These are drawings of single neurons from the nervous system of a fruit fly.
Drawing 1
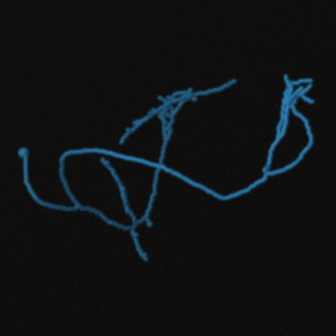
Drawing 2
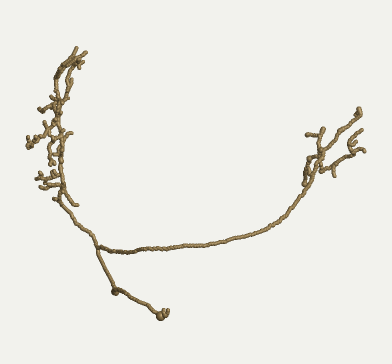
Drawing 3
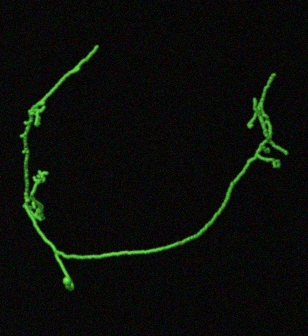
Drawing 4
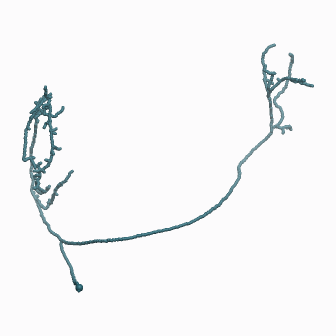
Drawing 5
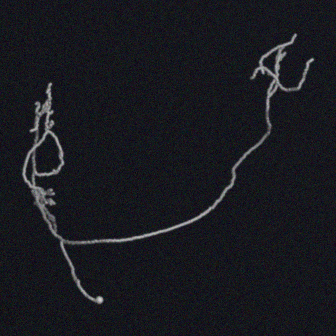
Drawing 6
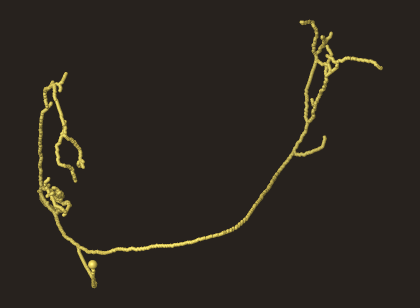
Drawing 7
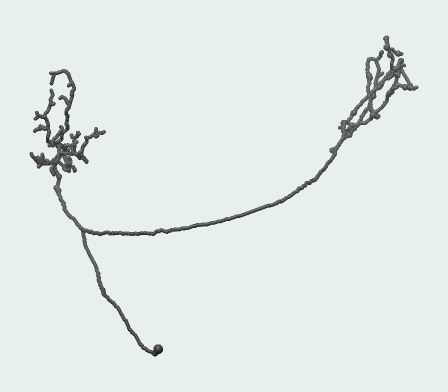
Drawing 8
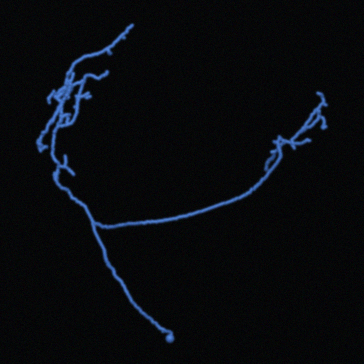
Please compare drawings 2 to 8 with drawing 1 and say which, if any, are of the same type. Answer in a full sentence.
Drawing 4, drawing 5 and drawing 6 are of the same cell type.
